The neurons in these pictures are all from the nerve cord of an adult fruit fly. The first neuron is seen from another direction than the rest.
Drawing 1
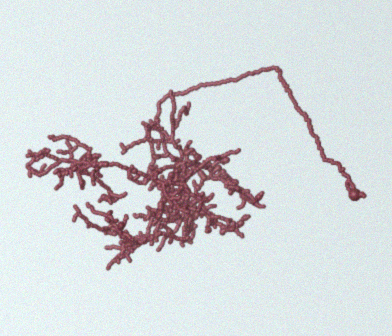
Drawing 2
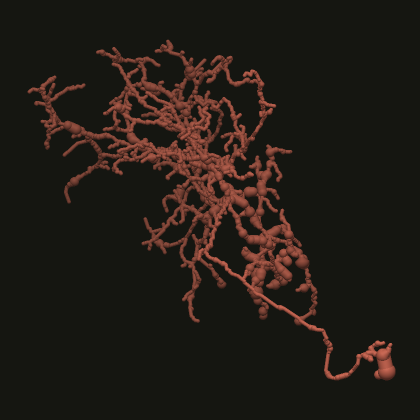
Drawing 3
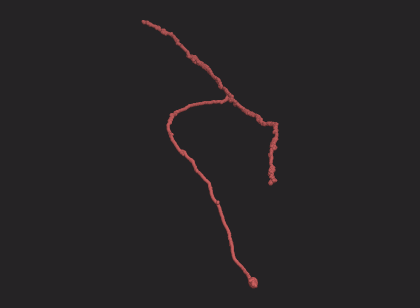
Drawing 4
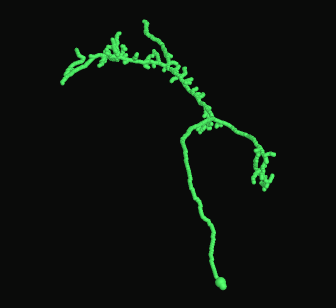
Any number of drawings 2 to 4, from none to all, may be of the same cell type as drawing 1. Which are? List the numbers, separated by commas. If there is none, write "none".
none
